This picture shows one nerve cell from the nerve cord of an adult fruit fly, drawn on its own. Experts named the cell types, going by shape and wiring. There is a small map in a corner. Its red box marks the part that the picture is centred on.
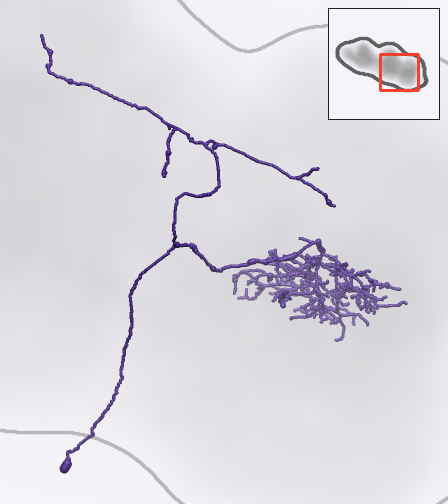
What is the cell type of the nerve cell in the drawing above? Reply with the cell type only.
IN23B078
